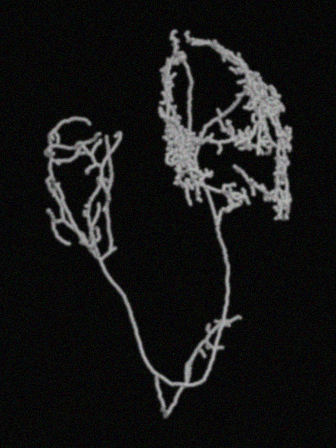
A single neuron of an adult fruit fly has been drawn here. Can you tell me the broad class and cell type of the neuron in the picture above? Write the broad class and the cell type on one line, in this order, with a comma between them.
nerve-cord intrinsic neuron, INXXX022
